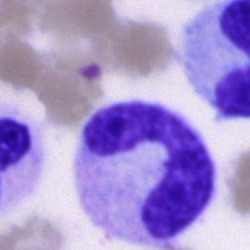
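Band neutrophil, central cell, stained human bone marrow smear. Outline round, smooth. Nucleus a single thick curved band, horseshoe-shaped. Chromatin dense, clumped, deep purple. No nucleoli visible.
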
